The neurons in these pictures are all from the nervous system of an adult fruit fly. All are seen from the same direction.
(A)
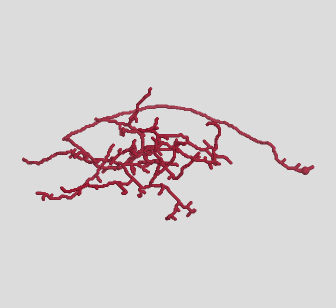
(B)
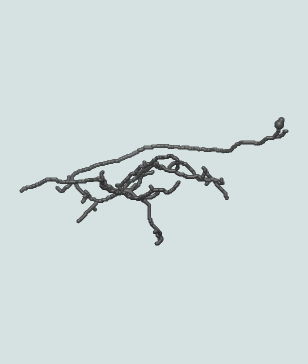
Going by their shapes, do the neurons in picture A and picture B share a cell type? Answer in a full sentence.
They are of the same cell type.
